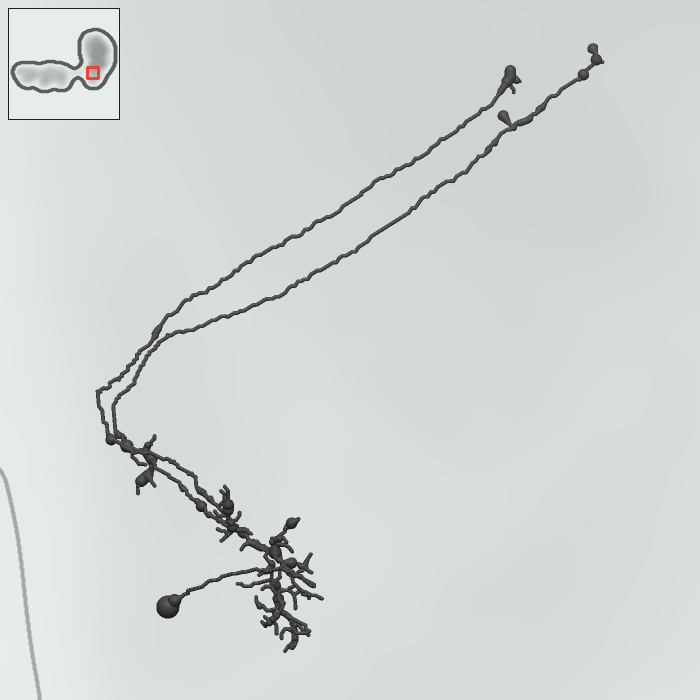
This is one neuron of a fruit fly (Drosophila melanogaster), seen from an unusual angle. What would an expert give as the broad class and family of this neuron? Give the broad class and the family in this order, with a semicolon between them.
optic-lobe intrinsic neuron; Tm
